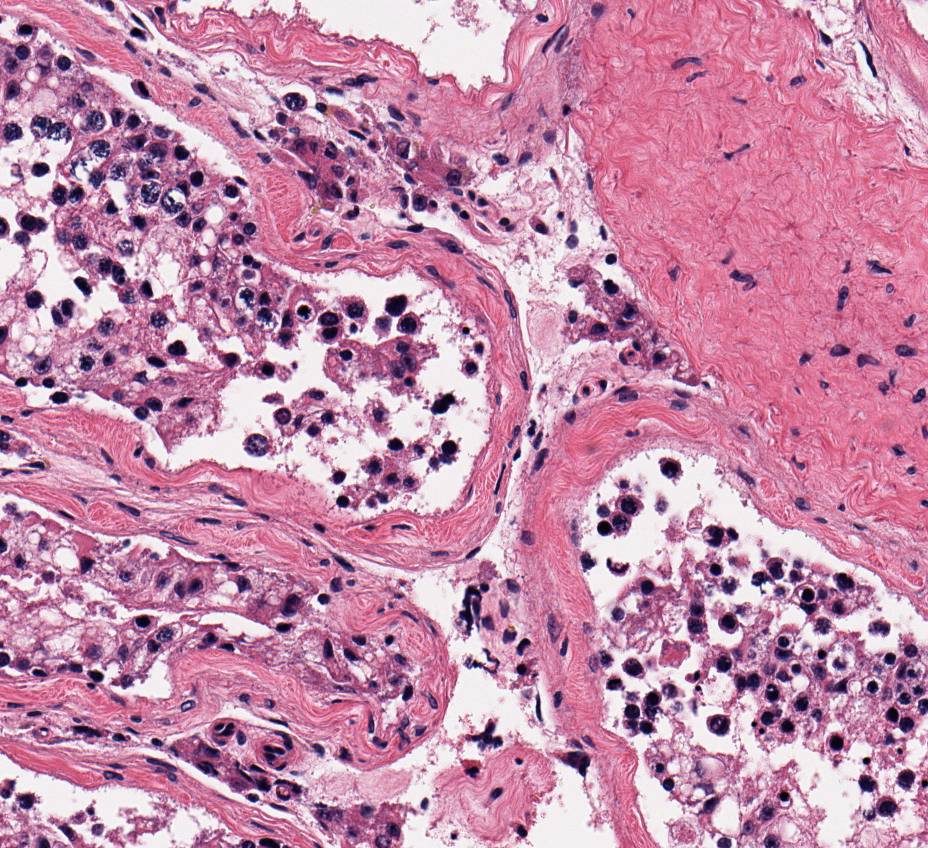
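Testis: several rounded to elongated tubules separated by narrow interstitium; large dense collagen mass at upper right. Each tubule has a thick wall of wavy, concentrically layered pink collagen with flattened spindle-shaped nuclei. Clear round vacuoles dot pale lining cytoplasm in tubules at left.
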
